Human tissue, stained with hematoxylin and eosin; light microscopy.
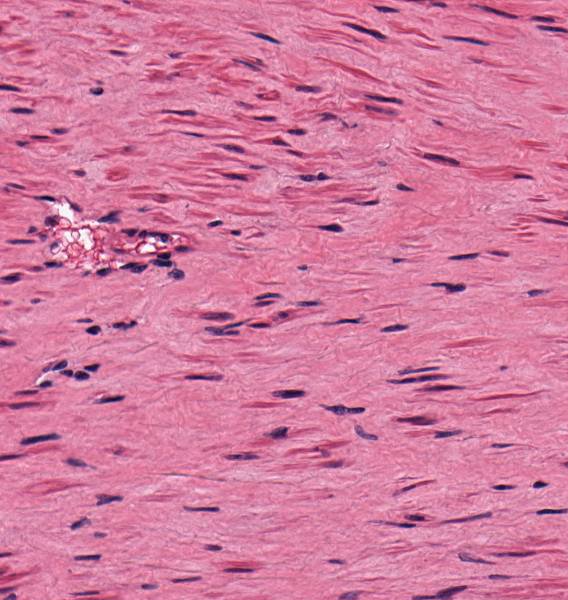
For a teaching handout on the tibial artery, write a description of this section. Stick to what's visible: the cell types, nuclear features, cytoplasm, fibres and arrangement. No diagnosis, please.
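A sheet of closely packed spindle-shaped cells fills the whole field, all running in one direction. Their nuclei are elongated, cigar-shaped and dark purple, and their cytoplasm is pink and finely fibrillar throughout. Near the upper left lies a small vessel containing red blood cells.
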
